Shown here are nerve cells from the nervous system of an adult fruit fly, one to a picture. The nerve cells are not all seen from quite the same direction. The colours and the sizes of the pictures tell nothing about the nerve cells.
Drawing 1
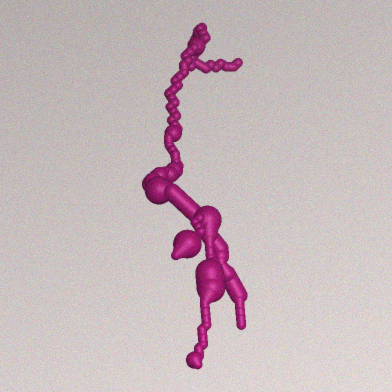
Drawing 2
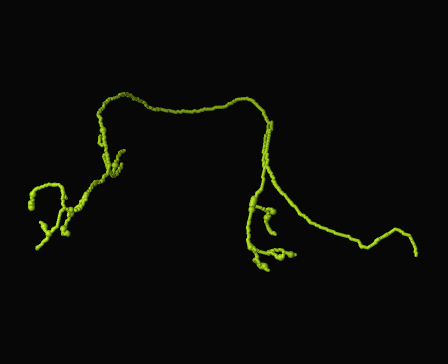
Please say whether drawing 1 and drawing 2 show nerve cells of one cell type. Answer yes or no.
no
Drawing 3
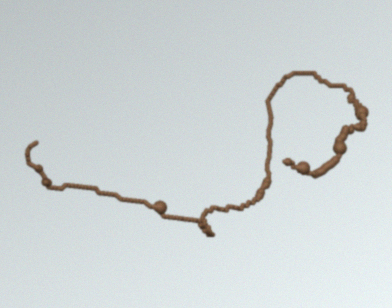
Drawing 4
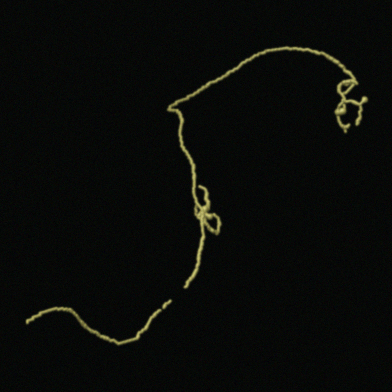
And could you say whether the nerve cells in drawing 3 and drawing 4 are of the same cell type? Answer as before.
no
